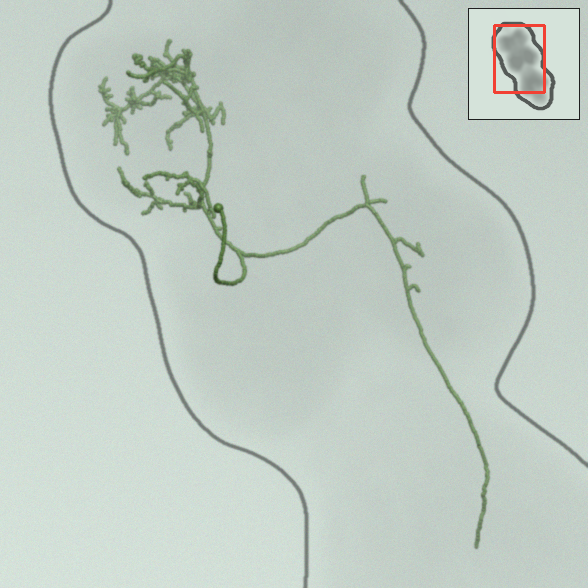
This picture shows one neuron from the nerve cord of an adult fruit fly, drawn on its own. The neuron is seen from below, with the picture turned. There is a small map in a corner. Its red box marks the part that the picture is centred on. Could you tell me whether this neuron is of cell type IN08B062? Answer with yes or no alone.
yes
